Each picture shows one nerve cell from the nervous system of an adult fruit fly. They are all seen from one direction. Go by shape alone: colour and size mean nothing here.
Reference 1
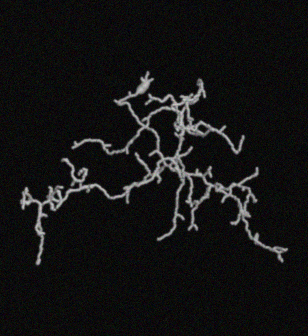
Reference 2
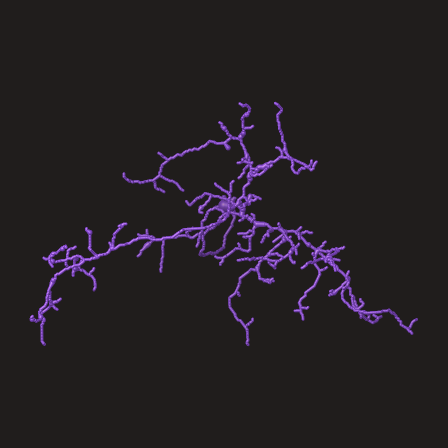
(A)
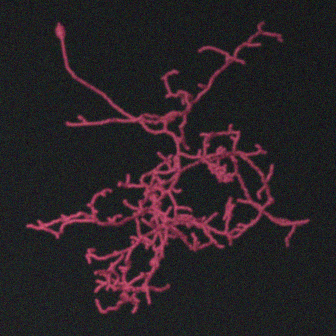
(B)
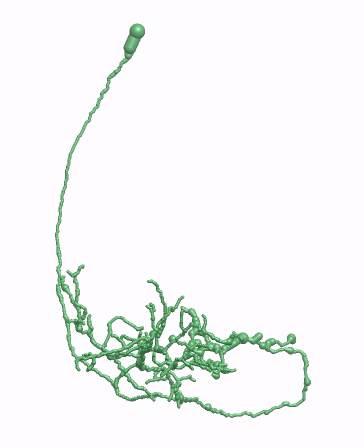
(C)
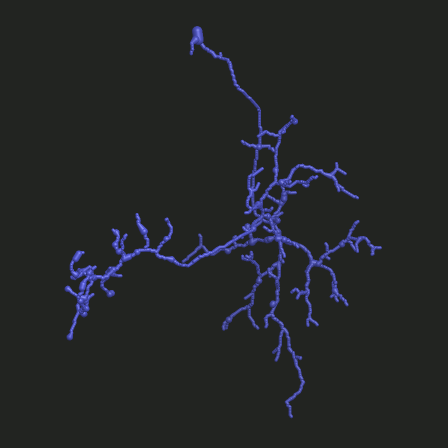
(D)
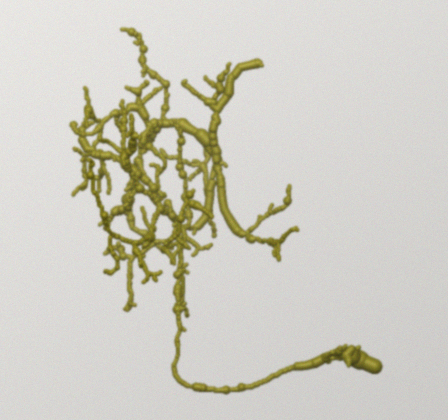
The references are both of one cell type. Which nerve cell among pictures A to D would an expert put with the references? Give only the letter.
C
